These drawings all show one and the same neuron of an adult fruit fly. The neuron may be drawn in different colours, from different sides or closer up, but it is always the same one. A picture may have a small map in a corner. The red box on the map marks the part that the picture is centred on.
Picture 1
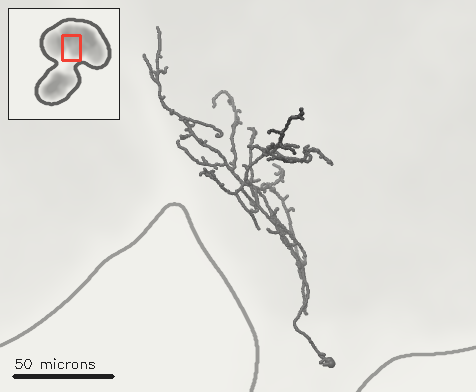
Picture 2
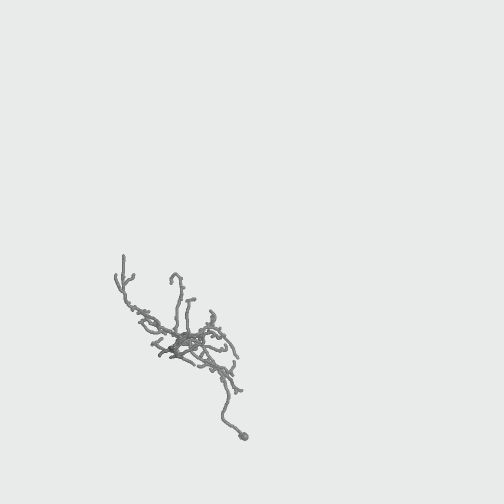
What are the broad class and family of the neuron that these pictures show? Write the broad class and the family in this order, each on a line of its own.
central-brain intrinsic neuron
hemilineage LB3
